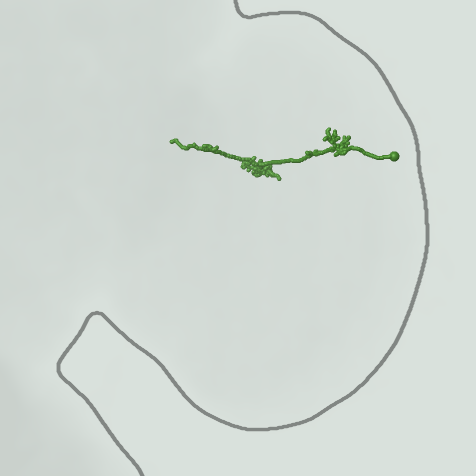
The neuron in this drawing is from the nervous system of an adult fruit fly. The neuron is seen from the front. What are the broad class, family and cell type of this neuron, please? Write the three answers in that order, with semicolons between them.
optic-lobe intrinsic neuron; TmY; TmY4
